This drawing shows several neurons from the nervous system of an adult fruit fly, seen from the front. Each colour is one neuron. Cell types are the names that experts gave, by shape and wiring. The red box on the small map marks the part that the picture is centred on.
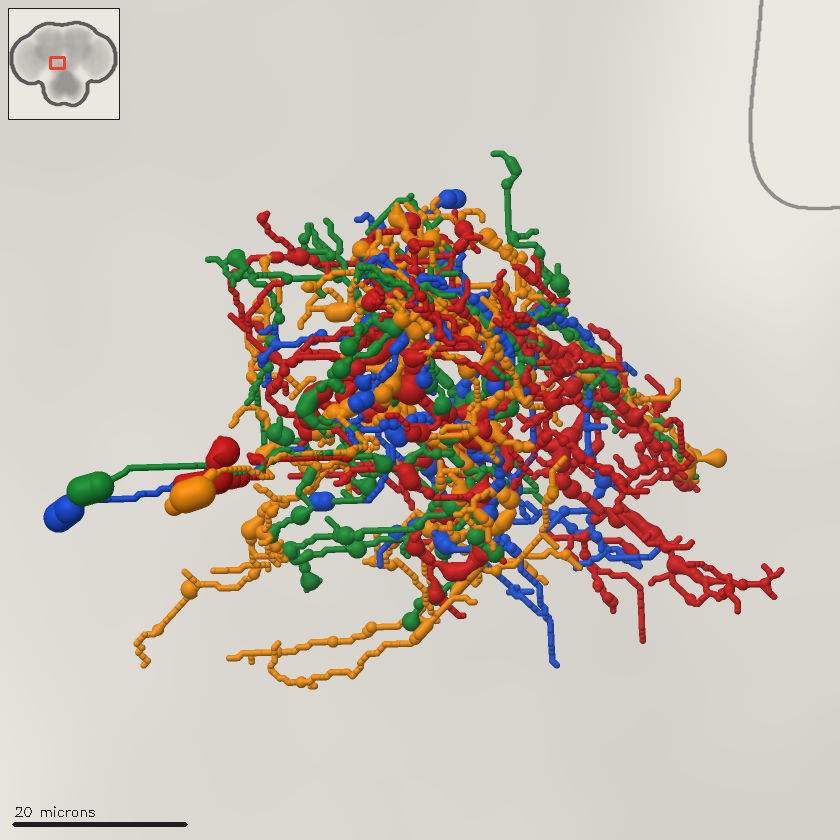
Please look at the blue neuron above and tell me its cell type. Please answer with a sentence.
The cell type is GNG439.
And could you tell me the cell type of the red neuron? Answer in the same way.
The cell type is GNG353.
